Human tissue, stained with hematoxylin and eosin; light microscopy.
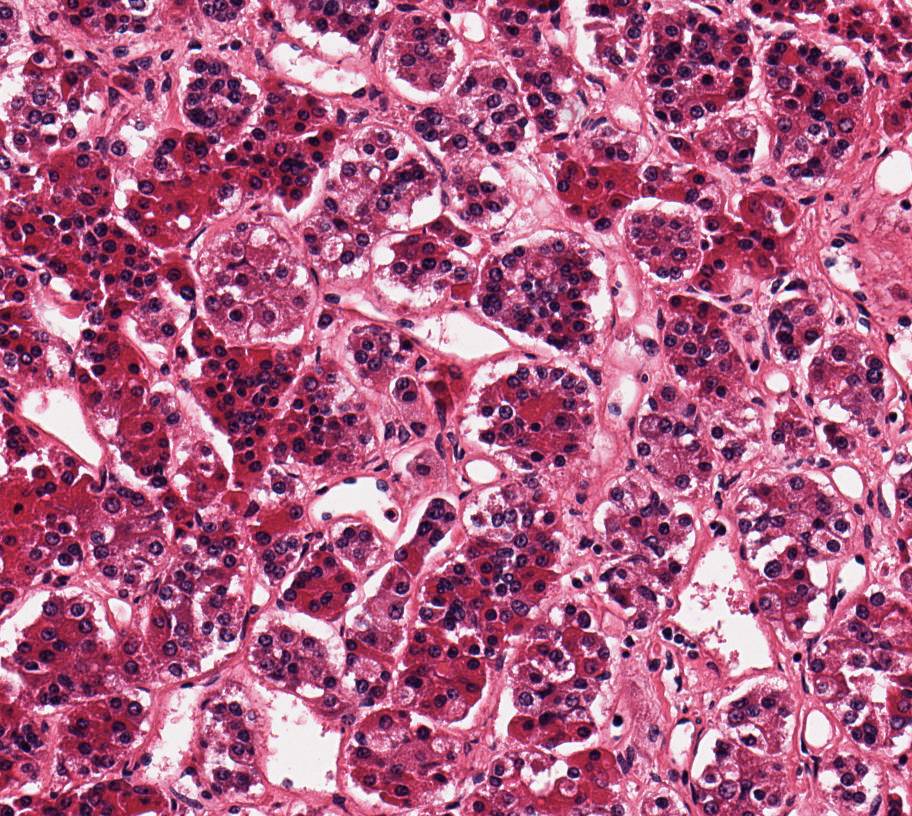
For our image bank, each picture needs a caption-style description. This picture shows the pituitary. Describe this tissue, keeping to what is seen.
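Cells in rounded nests throughout, separated by thin septa. Cells polygonal, cytoplasm abundant. Nuclei round, dark, fairly uniform; usually one per cell. Septa delicate, carrying thin-walled vessels lined by flattened nuclei.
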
